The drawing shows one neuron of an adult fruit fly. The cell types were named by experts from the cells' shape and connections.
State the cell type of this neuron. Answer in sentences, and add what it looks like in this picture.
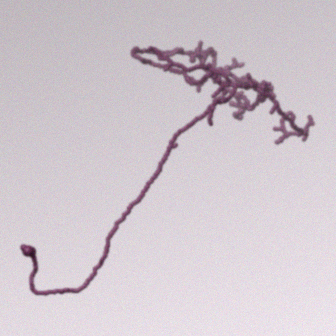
Its cell type is SIP005. Its broad class is central-brain intrinsic neuron. The cell body can be seen at the lower left of the picture. In this view it is about as wide as it is tall.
